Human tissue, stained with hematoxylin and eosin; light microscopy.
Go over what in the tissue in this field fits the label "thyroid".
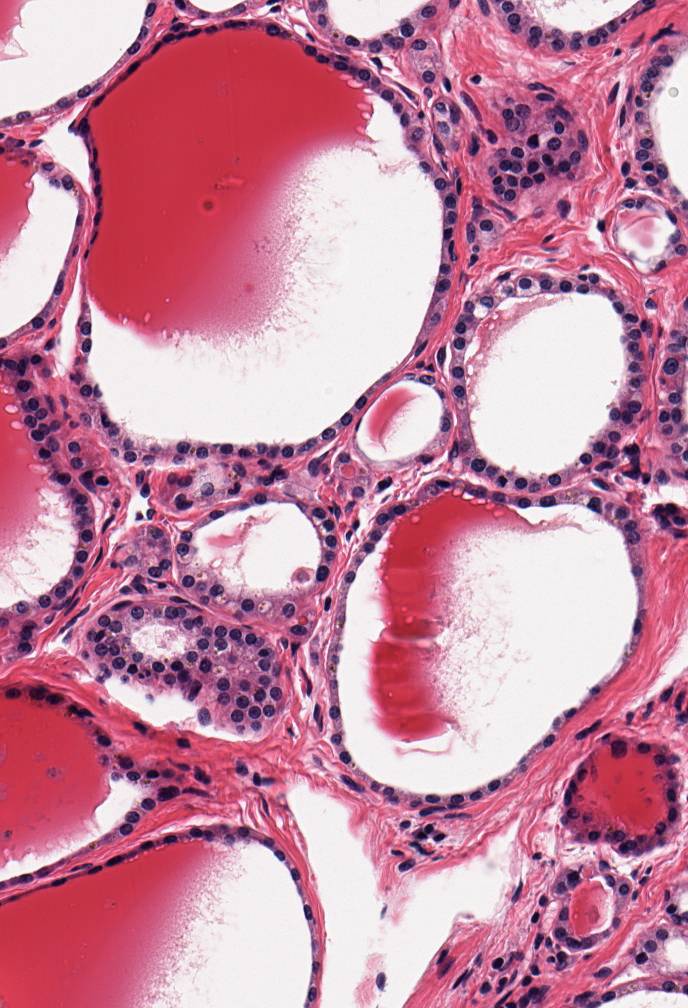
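What I see in this thyroid: closely packed round to oval follicles, widely varying in size, the largest filling much of the left and centre.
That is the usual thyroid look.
Each has one layer of low cuboidal to flattened epithelial cells.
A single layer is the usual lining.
The large ones hold homogeneous deep pink material in only part of the lumen, the rest pale or white. Thin pink fibrous bands separate them, thicker right and lower right.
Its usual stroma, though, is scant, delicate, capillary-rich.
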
